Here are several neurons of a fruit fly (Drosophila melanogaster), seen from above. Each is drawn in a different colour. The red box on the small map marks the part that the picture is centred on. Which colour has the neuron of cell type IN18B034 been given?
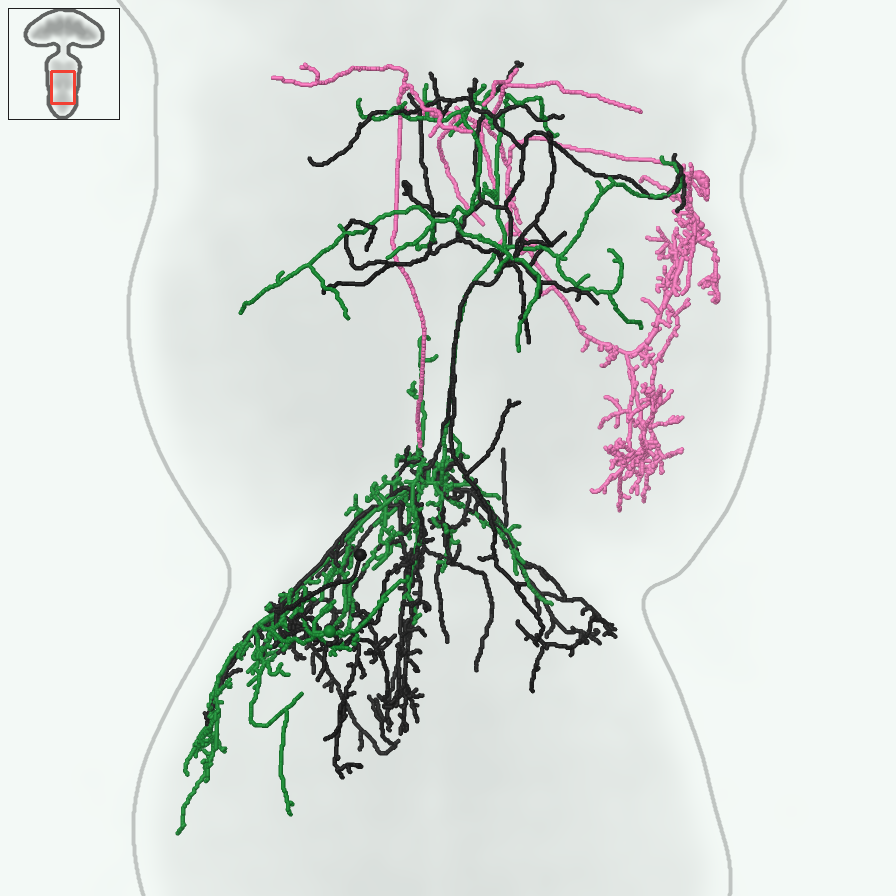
green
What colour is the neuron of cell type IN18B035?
black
